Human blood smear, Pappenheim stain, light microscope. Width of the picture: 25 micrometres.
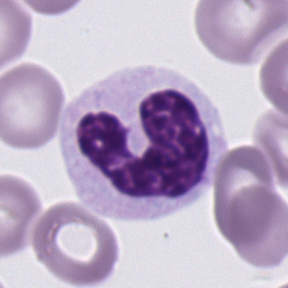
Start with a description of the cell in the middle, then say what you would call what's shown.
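The outline is round and smooth. The nucleus curves into a horseshoe, its notch opening toward the top of the picture, and I can't see any nucleoli. The cytoplasm has only a faint fine dusting, no coarse granules. So: this is a band neutrophil.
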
